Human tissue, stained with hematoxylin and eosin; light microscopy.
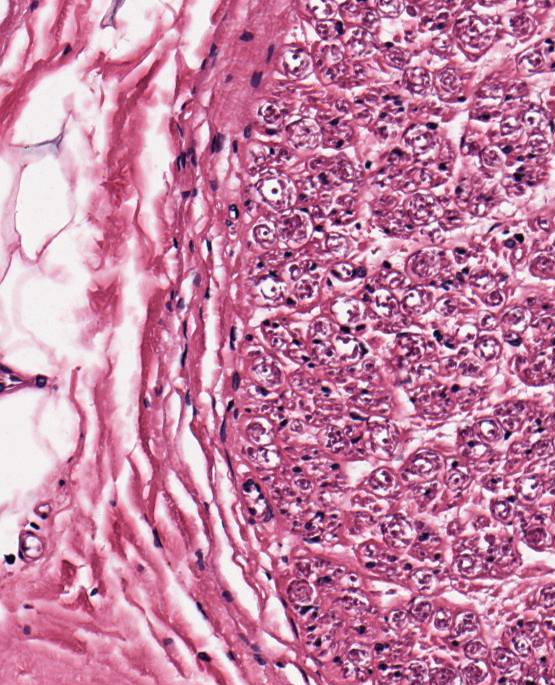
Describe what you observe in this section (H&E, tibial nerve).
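The right two-thirds of the field is densely cellular, with looser tissue on the left. A band of wavy pink collagen fibres with flattened, elongated nuclei runs roughly vertically along the left border of the cellular region. Small, dark, oval nuclei lie scattered between the larger rounded cells. At the upper left edge, empty rounded spaces outlined by thin pink membranes are consistent with fat cells.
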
